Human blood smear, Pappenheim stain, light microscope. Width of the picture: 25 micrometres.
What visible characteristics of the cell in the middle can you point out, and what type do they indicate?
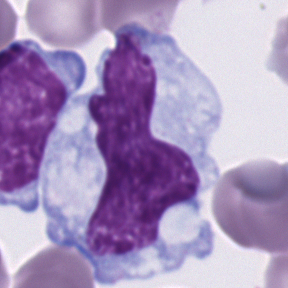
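An irregular outline carries small bumpy protrusions. The nucleus is elongated and irregularly folded, a finger-like lobe pointing upward. A clear round vacuole lies just lower right of the nucleus, and the cytoplasm has no coarse granules. The cell is a monocyte.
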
